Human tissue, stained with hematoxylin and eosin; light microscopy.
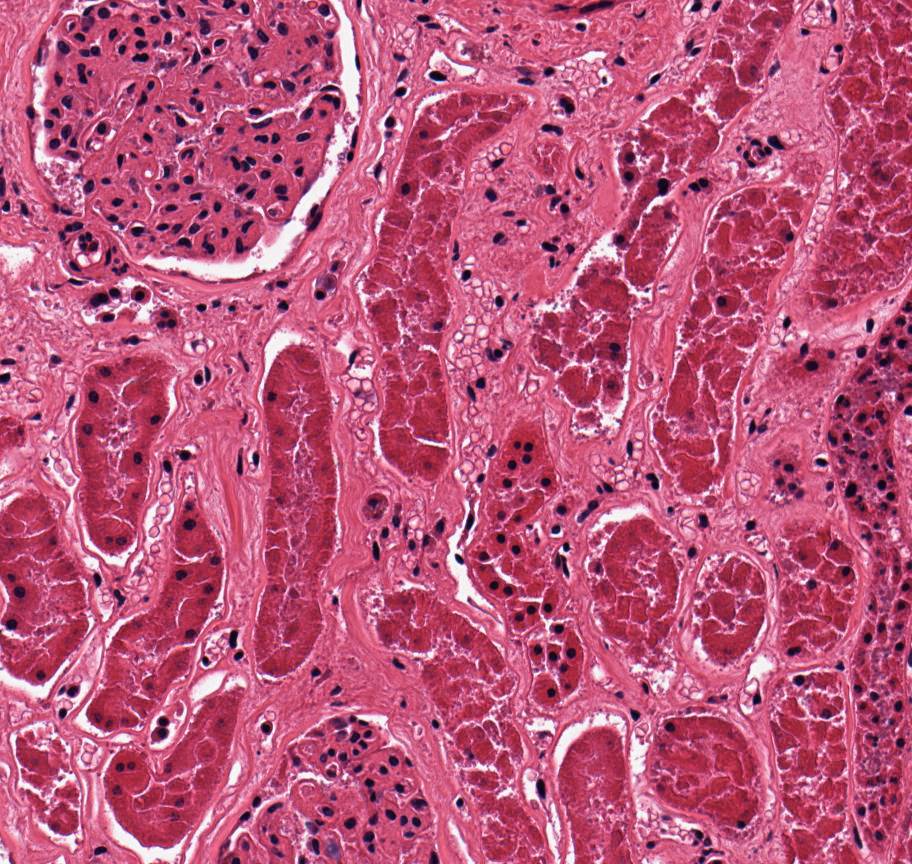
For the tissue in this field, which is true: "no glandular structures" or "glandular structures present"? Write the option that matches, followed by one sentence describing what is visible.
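Glandular structures present. Most of the field is made up of closely packed, elongated tubules separated by narrow bands of pink stroma.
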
